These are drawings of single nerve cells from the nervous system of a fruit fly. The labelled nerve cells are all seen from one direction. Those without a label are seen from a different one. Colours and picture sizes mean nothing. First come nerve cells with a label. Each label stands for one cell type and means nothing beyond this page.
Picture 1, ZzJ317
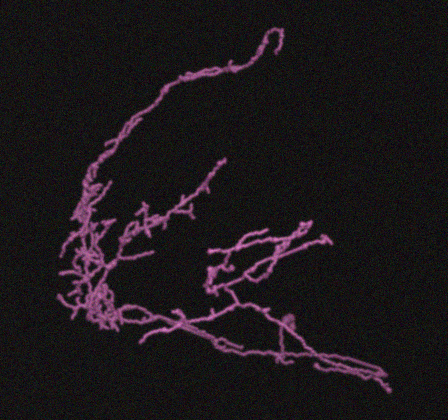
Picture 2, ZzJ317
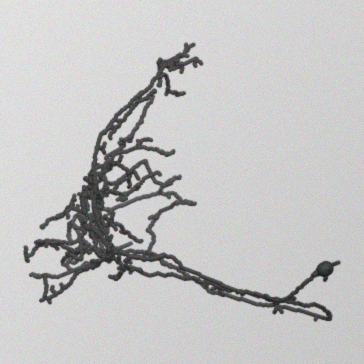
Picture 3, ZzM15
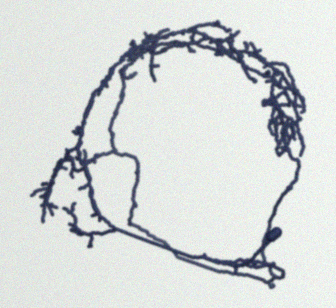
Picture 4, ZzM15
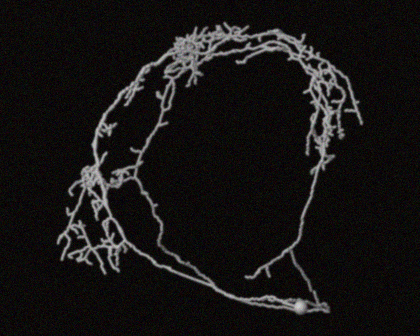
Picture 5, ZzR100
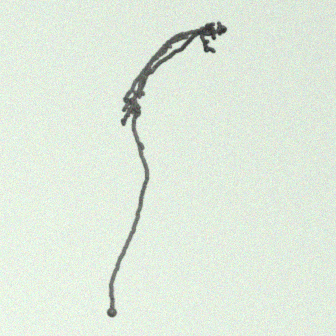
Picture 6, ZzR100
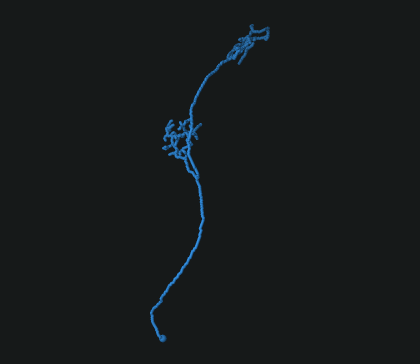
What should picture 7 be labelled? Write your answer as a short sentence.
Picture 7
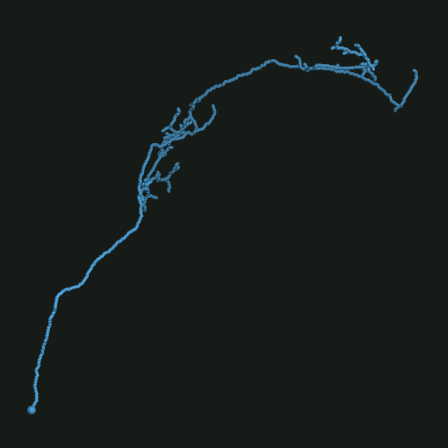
It belongs to ZzR100.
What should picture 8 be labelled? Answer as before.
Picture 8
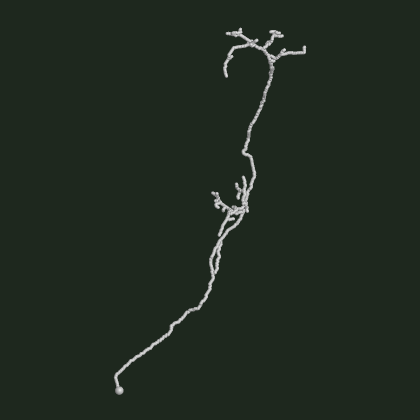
It belongs to ZzR100.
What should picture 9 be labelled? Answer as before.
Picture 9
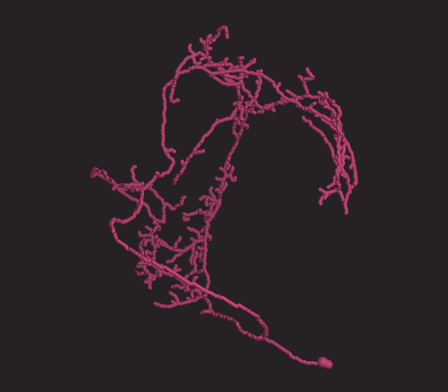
It belongs to ZzM15.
